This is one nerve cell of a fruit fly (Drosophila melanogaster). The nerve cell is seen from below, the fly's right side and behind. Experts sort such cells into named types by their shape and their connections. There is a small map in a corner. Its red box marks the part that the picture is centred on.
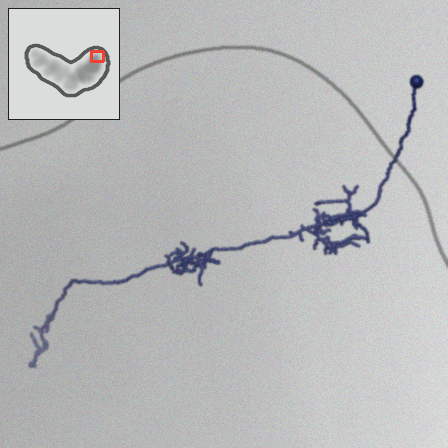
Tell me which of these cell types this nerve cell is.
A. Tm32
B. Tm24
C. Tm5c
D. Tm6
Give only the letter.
D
